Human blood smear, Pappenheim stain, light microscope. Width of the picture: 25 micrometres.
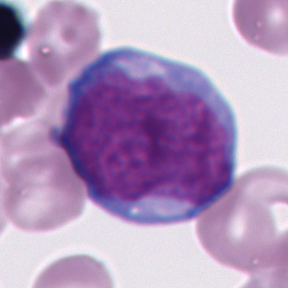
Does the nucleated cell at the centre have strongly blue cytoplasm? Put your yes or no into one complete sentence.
Yes, the cytoplasm of the cell takes up a strong blue stain.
